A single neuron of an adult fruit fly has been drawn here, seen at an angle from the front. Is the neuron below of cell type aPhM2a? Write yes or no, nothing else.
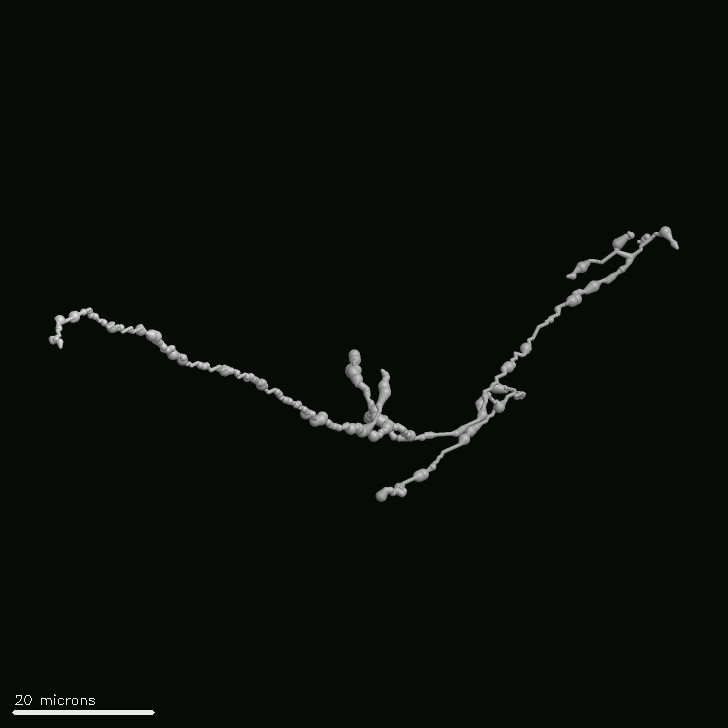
no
